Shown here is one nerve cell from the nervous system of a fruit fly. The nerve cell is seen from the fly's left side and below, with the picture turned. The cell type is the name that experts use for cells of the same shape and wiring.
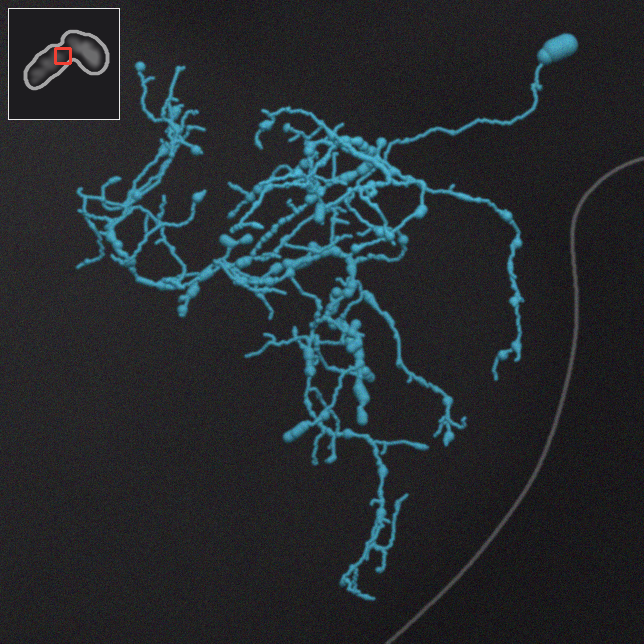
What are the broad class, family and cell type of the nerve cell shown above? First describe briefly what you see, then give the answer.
Its cell body lies at the upper right of the picture. The picture shows dozens of branch ends. This is a nerve-cord intrinsic neuron. Its family is hemilineage 16B. Its cell type is IN16B057.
